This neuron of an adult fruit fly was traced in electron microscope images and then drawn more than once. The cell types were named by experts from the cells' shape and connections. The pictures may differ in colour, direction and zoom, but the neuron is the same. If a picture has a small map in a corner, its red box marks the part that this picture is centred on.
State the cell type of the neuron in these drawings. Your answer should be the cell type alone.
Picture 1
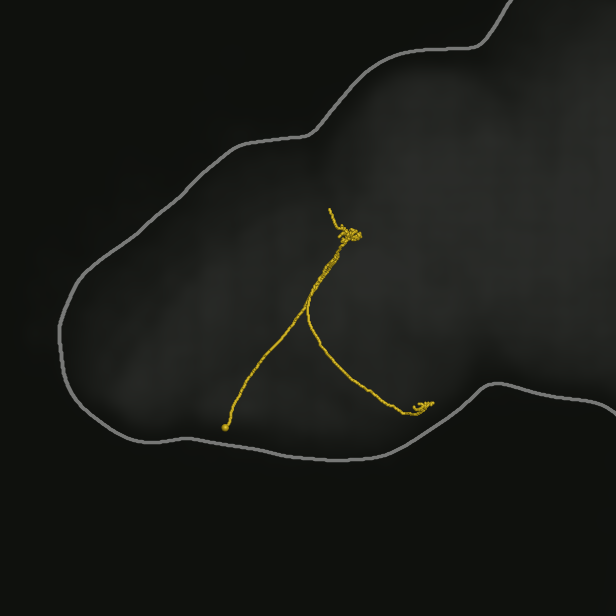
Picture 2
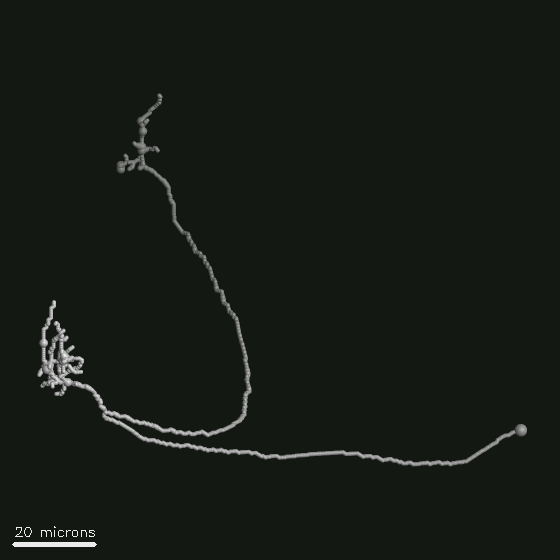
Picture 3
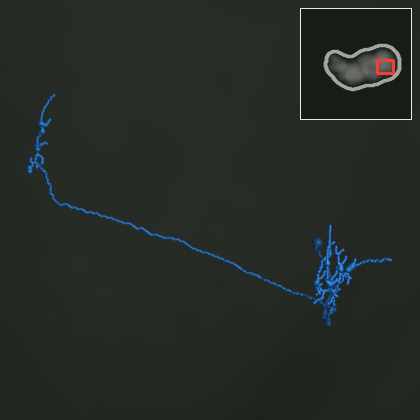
T2a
